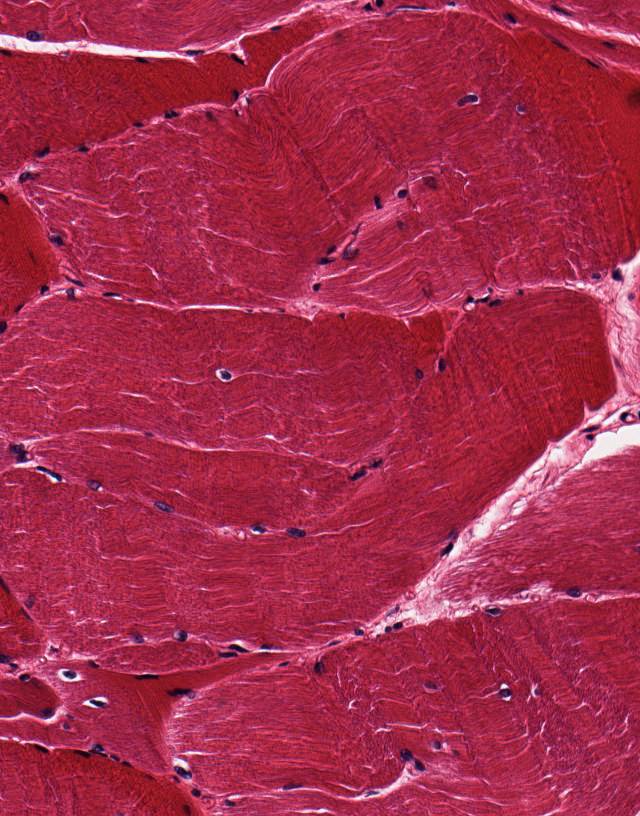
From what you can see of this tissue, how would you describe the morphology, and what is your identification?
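I'm seeing nuclei at the edges of the fibres, and they look small, dark and elongated. The fibre cytoplasm takes a deep pink-red stain. Looking closer, fine cross-striations run across the fibres. So this is skeletal muscle.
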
